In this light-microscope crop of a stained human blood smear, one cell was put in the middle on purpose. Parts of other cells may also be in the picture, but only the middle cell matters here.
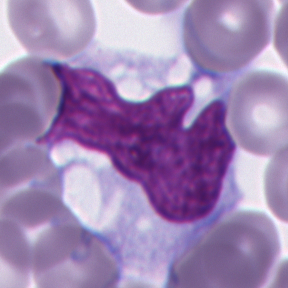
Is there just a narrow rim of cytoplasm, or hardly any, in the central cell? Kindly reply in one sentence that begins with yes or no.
No, its cytoplasm is plentiful, not scant.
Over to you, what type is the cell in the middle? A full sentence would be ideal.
Looking at the middle of the crop, the cell there is a monocyte.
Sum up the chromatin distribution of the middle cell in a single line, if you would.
Coarse clumps are absent, and the chromatin is fine throughout.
